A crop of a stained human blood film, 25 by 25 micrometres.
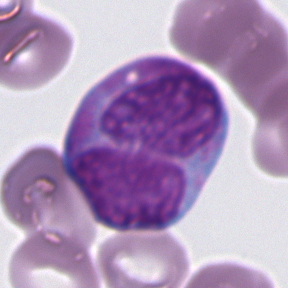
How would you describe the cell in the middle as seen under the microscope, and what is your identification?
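The cell outline is smooth and approximately round. Most of the cell is occupied by the nucleus, which a pale cleft divides into an upper and a lower part. No distinct granules are present in the cytoplasm. The cell is an atypical promyelocyte.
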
